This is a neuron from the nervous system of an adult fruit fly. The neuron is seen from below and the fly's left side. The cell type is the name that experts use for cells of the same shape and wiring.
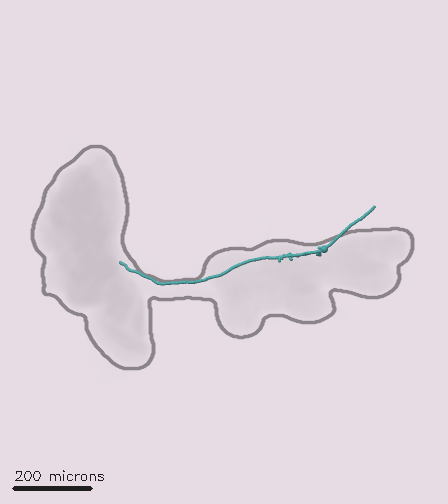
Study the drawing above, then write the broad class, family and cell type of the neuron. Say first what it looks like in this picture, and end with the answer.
It runs through the neck, between the brain and the nerve cord. From left to right in the picture it spans about 650 microns. It is a sensory neuron ascending to the brain. The name of its family is class mechanosensory proprioceptive. The cell type is SApp.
